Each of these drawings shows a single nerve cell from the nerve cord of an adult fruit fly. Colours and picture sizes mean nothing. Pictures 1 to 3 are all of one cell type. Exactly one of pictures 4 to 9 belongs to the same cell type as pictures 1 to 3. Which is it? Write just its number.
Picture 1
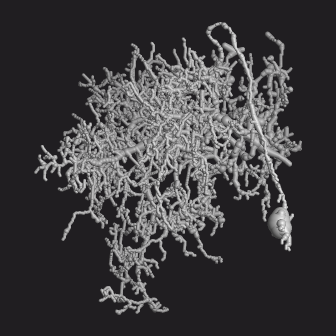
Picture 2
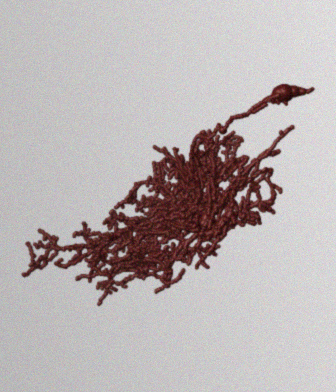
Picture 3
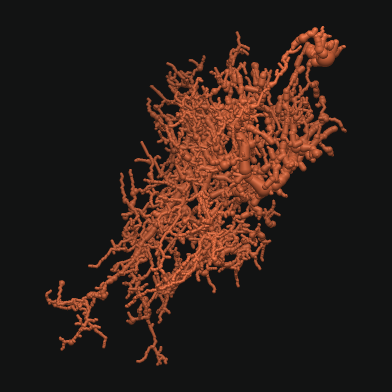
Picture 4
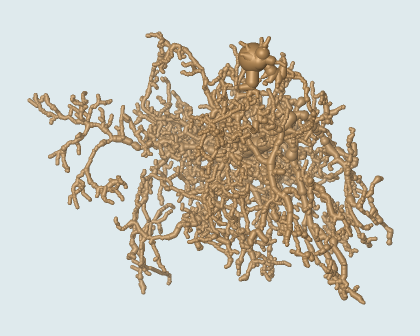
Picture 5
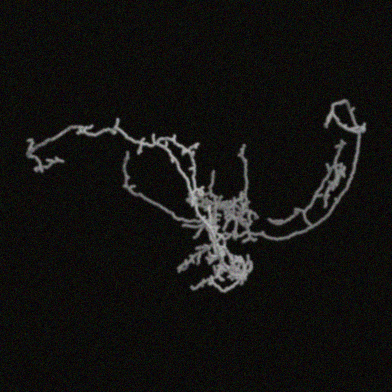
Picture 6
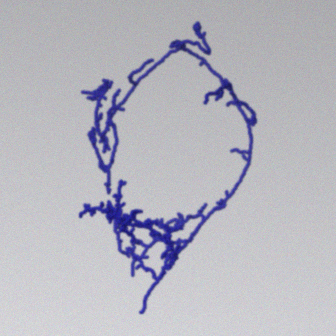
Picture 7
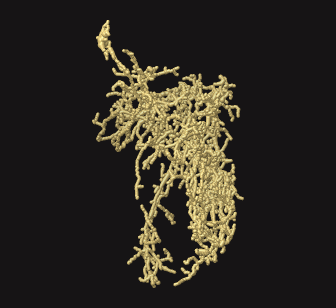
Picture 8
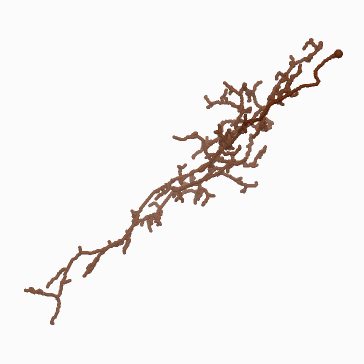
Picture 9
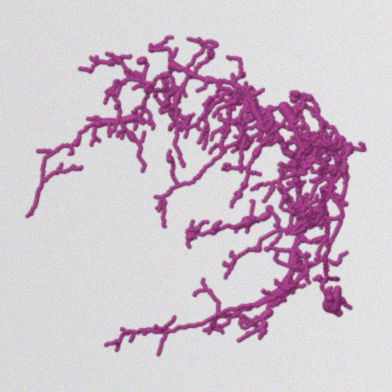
4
